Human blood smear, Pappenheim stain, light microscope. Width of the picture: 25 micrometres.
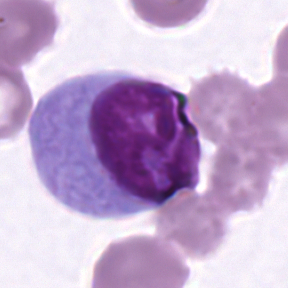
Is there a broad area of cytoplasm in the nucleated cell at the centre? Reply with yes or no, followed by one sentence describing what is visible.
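Yes. The cytoplasm forms a broad crescent on the left side of the cell.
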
